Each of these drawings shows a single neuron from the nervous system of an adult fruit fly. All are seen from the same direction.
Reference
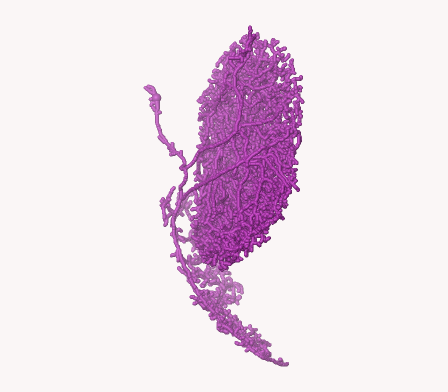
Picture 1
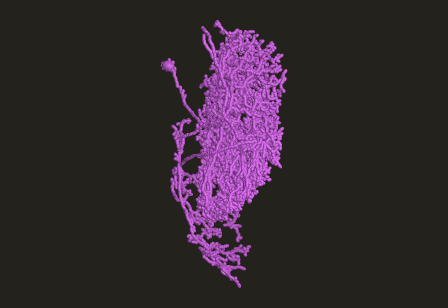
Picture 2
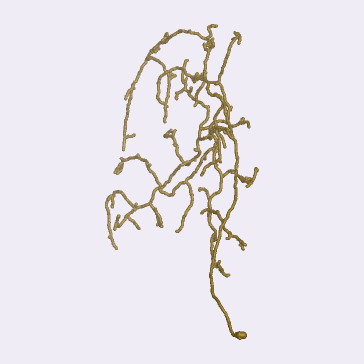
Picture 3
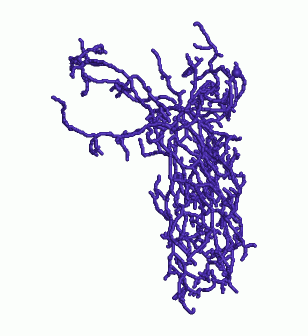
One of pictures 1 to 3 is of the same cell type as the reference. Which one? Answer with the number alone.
1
